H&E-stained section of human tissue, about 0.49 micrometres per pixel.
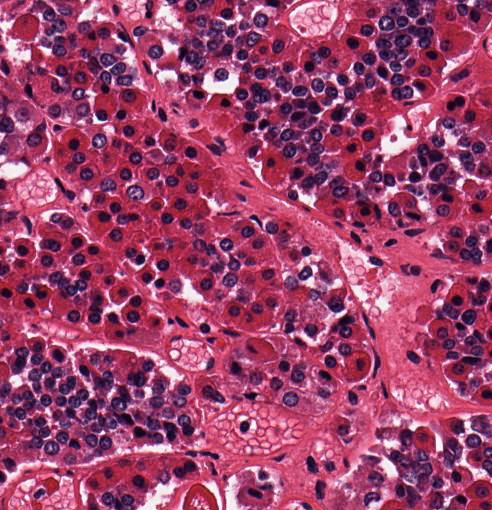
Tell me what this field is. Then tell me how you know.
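That's pars distalis of the pituitary. Lots of cells with bright red cytoplasm are scattered through every nest, mixed among paler cells.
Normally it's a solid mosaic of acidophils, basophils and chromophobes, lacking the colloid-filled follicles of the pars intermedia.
Nuclei are round, fairly uniform, mostly one per cell and central. The septa are delicate, with a few flattened elongated nuclei.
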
